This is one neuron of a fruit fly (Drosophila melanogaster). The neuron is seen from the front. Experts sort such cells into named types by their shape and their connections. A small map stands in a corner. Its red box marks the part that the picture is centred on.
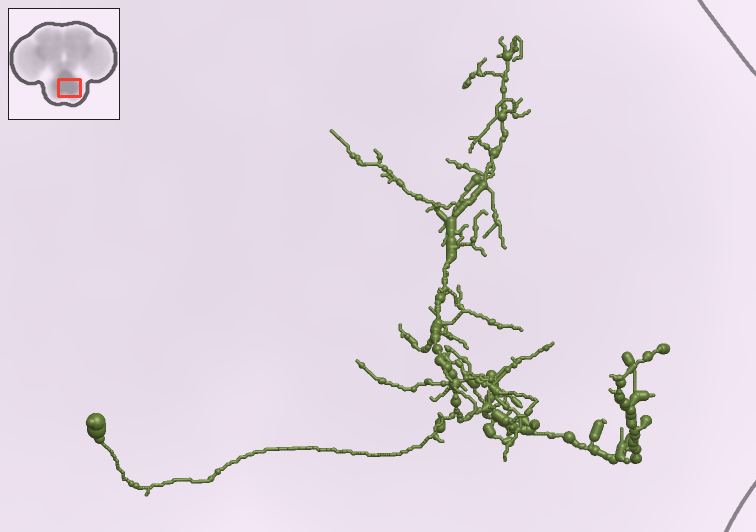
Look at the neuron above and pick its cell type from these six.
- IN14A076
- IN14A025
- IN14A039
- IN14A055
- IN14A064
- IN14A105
IN14A055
